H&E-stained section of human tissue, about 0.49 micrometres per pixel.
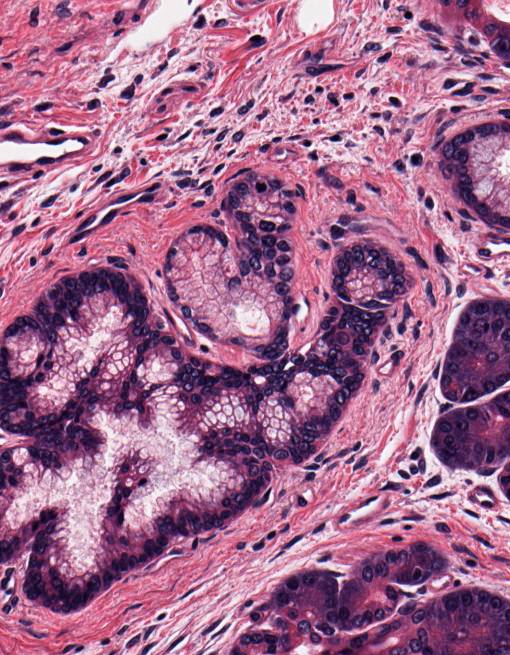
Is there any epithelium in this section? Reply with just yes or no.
Yes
